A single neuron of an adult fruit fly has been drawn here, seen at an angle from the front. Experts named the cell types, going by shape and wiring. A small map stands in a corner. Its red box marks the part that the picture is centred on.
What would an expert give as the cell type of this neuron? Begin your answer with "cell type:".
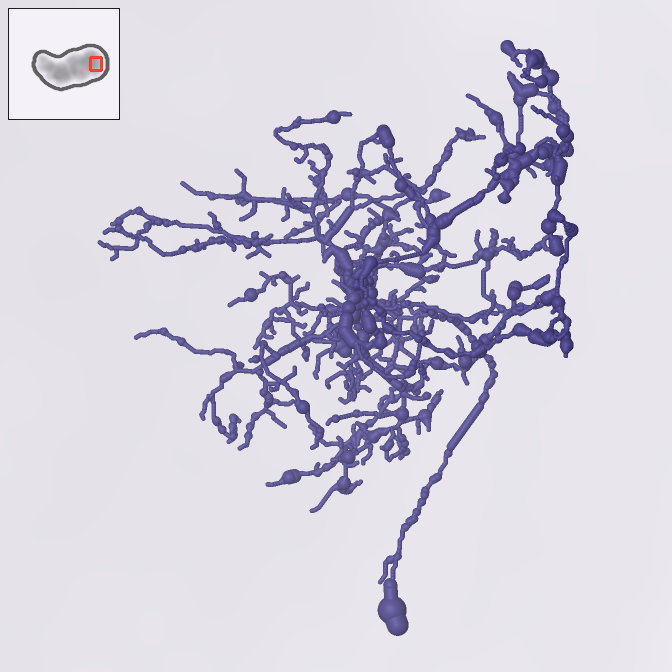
cell type: CB1920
